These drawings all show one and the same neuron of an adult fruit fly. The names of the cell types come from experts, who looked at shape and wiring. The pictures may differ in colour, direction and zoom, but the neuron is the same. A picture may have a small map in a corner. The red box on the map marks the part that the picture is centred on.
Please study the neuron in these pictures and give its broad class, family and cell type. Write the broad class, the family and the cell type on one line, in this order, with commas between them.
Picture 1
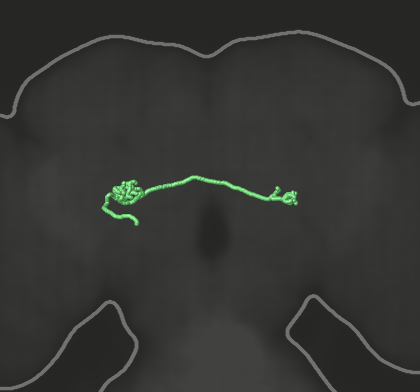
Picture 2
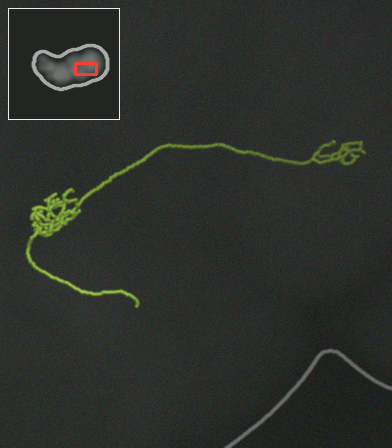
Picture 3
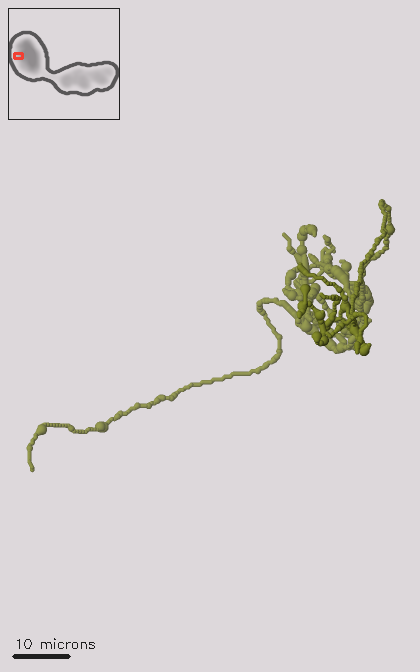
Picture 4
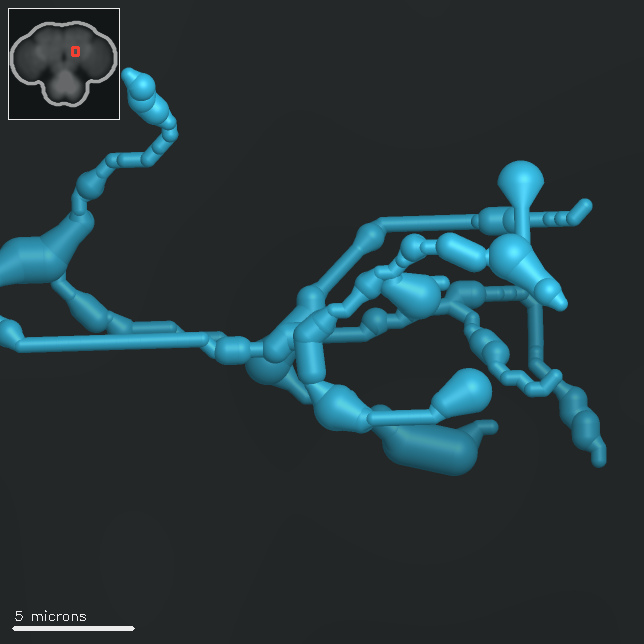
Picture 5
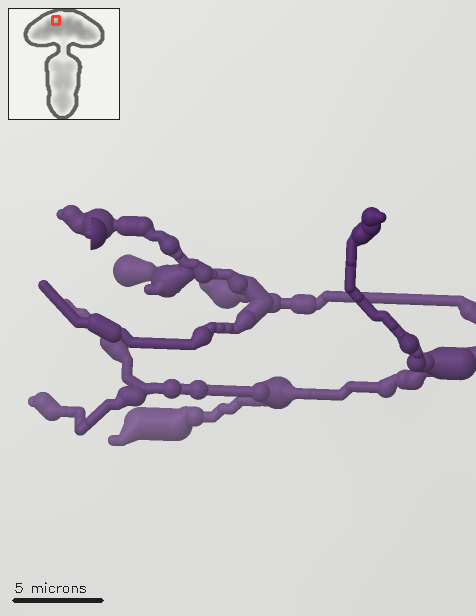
sensory neuron entering the brain, class olfactory, ORN_DP1l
